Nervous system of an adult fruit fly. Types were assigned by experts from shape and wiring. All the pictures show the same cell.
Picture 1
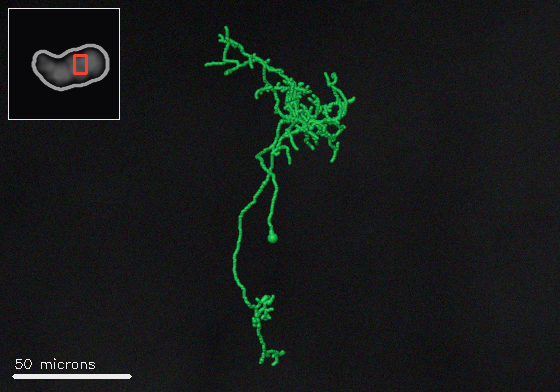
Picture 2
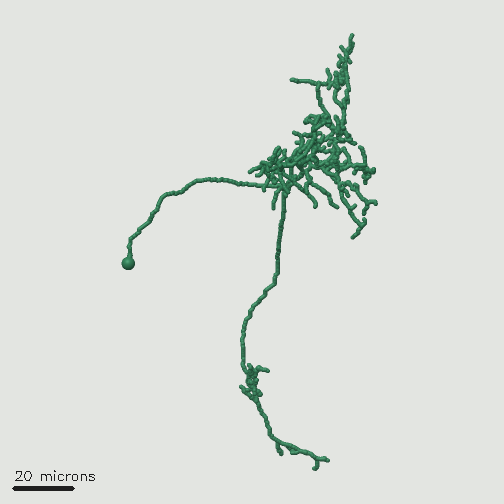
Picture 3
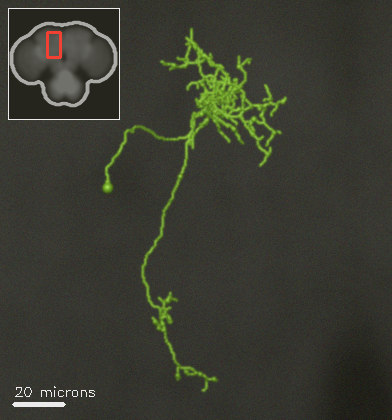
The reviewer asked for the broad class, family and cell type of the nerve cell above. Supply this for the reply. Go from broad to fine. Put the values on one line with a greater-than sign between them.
central-brain intrinsic neuron > hemilineage CREa2_ventral > CRE018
